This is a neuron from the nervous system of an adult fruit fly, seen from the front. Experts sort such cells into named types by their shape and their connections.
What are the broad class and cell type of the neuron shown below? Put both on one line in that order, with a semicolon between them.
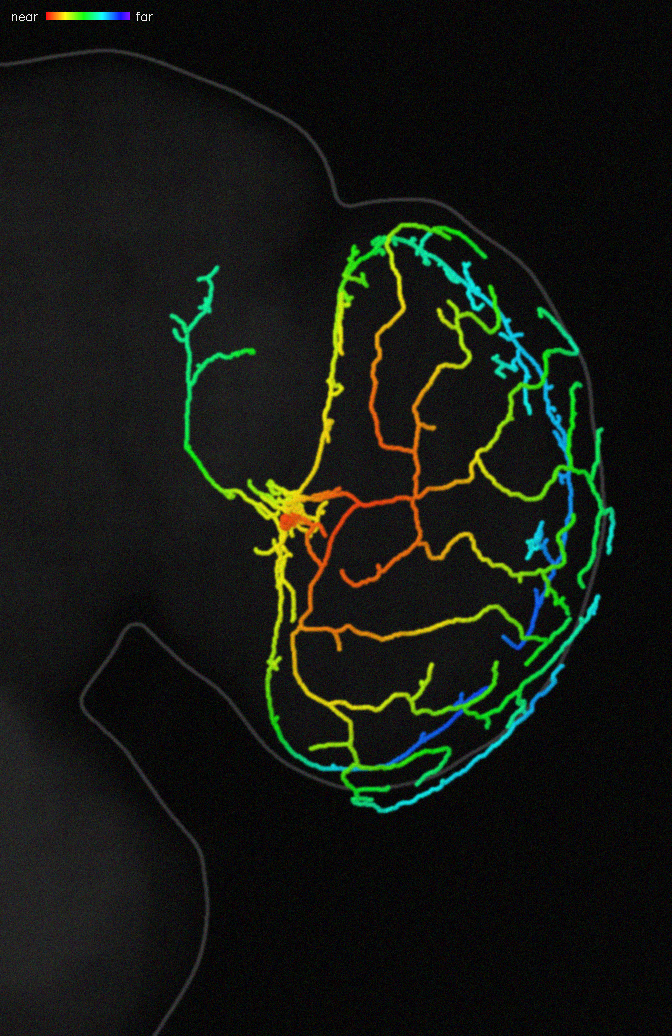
visual centrifugal neuron; aMe4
